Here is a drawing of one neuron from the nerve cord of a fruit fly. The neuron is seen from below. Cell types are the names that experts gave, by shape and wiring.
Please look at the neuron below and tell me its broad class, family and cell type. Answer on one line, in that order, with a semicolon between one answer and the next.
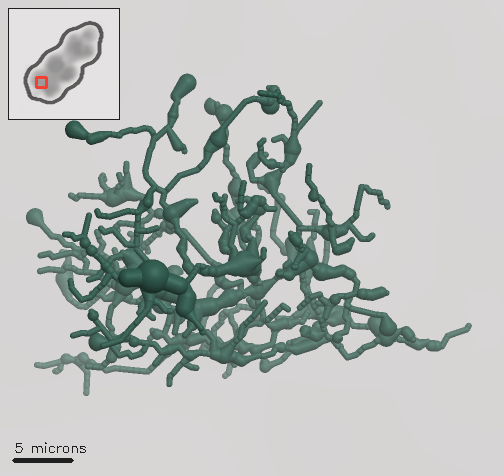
nerve-cord intrinsic neuron; hemilineage 01B; IN01B086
